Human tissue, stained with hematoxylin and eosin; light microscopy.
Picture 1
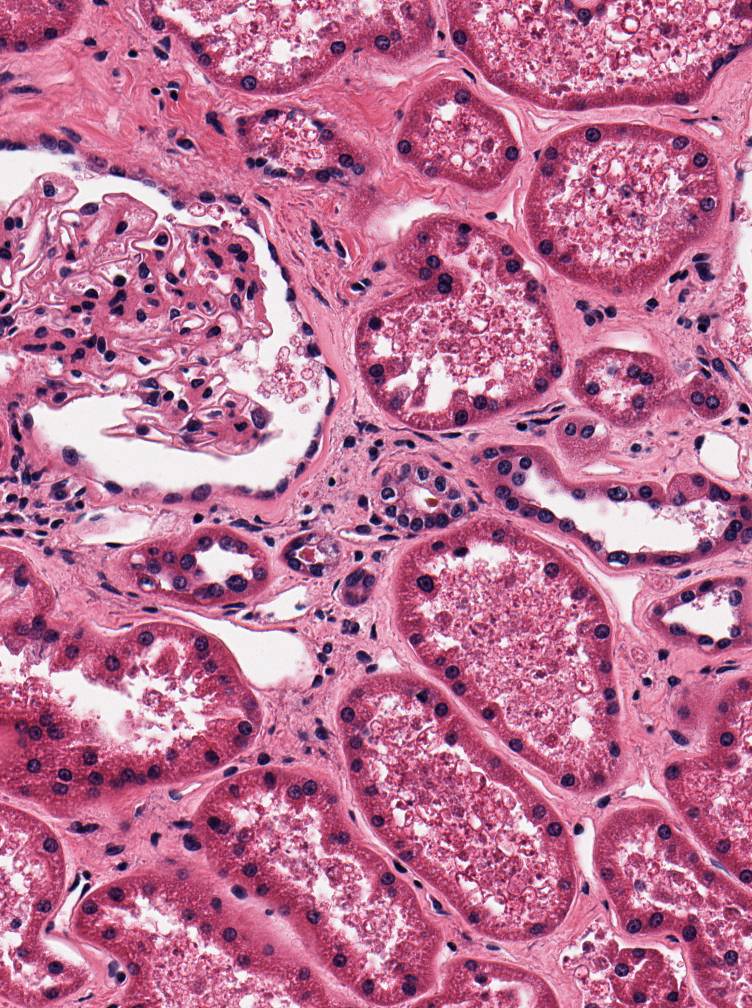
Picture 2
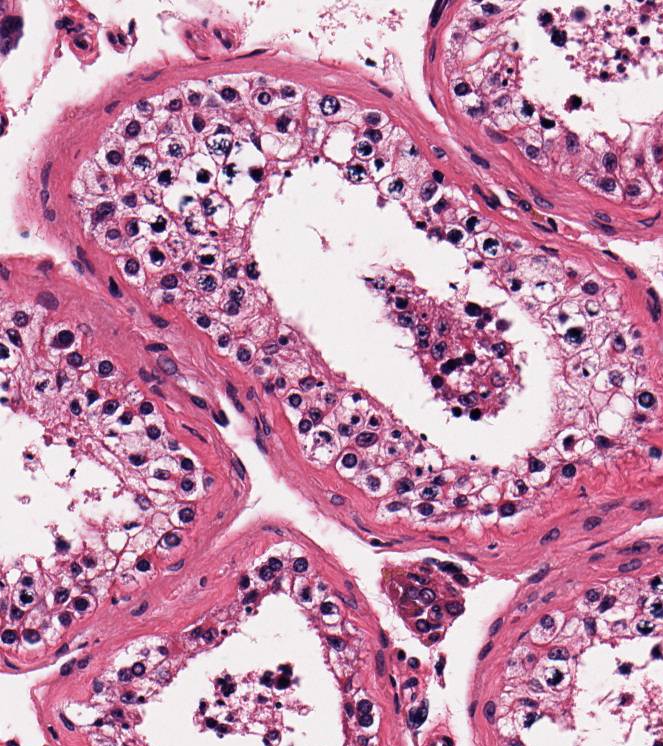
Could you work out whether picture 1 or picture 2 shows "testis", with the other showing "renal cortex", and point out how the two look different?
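That first one's renal cortex, and the second's testis. Both fields are made of tubules. In the renal cortex they're closely packed, cut in cross and oblique section, with only narrow stroma between them, and thin white clefts, as from shrinkage in processing, part several from that stroma. The larger ones have a single layer of cuboidal to low columnar cells with abundant granular eosinophilic cytoplasm. There are no fat cells anywhere in that field. In the testis, one large curved tubule fills the centre, with parts of others at the edges. Each is wrapped in a thick band of pink fibrous tissue, its elongated flattened nuclei running parallel to the tubule outline. The lining is stratified, several cell layers deep, and many cells in the middle layers have large round nuclei with coarse, clumped dark chromatin.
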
